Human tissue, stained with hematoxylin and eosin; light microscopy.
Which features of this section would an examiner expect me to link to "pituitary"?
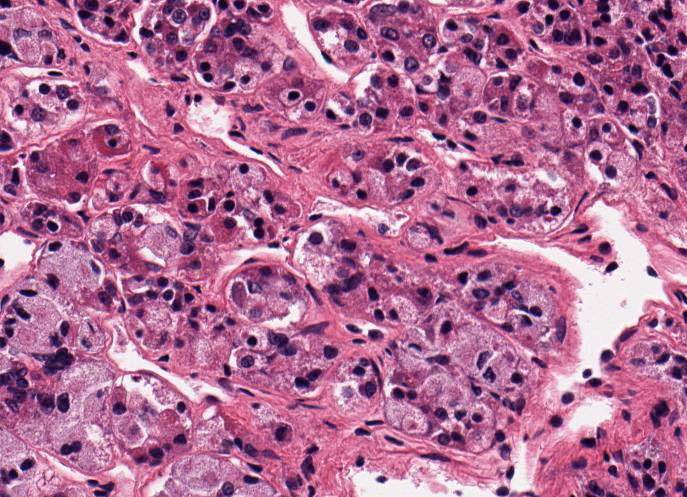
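This section is pituitary.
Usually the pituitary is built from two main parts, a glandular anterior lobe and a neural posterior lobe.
Here the cells sit in solid nests with no gland lumens inside them, and each is large and polygonal with abundant, finely granular cytoplasm. Some of the rounder, paler nuclei show a distinct nucleolus.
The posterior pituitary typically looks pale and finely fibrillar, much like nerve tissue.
These large, granular nest cells differ plainly from that appearance.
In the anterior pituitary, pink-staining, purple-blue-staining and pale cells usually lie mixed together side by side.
The cytoplasm of these nest cells is pale pink to greyish-violet.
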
